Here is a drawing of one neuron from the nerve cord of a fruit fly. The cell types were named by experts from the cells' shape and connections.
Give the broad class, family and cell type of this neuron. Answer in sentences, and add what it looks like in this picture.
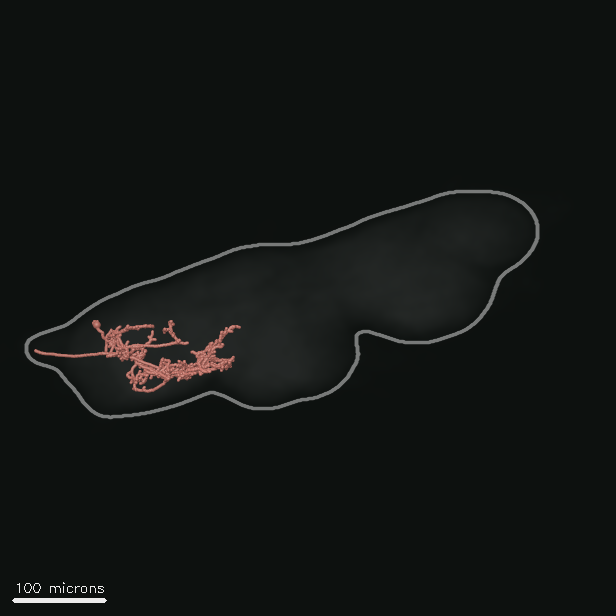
Its broad class is ascending neuron. The family is hemilineage 17A. The cell type is AN17A050. By the scale bar it is about 250 microns wide in this view. As drawn here it is more than twice as wide as it is tall.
